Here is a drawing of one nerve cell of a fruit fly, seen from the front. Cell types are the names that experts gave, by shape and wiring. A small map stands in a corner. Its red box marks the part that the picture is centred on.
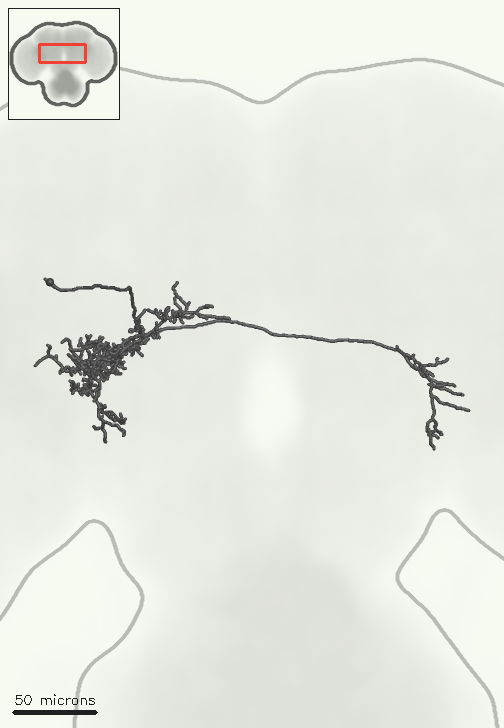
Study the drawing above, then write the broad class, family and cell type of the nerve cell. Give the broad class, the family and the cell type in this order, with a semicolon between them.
central-brain intrinsic neuron; hemilineage VLPa2; PVLP022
